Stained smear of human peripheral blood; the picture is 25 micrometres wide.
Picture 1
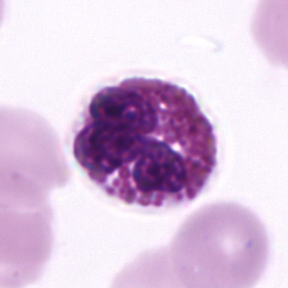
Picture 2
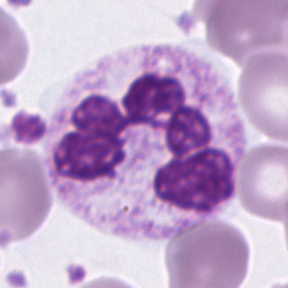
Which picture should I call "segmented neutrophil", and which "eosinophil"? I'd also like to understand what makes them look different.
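So the one in picture 1 is an eosinophil, and the one in picture 2 is a segmented neutrophil. Look at the granules first: the eosinophil is packed with coarse round granules in reddish-pink, while the segmented neutrophil has fine pinkish-violet ones scattered evenly through pale pinkish-lilac cytoplasm.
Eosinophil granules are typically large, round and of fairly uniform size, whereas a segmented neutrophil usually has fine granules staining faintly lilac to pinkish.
Then the nucleus: the neutrophil's is divided into five separate lobes, which take up about 40% of the cell's area.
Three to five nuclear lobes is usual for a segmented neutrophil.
In the eosinophil the nuclear lobes sit mostly in the left half of the cell, and its chromatin is dense and dark purple.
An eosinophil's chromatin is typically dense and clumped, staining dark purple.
The neutrophil's chromatin is also dark purple, but coarsely clumped. Neither shows nucleoli, and both have a smooth, round outline; the eosinophil is about 12 micrometres across.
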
